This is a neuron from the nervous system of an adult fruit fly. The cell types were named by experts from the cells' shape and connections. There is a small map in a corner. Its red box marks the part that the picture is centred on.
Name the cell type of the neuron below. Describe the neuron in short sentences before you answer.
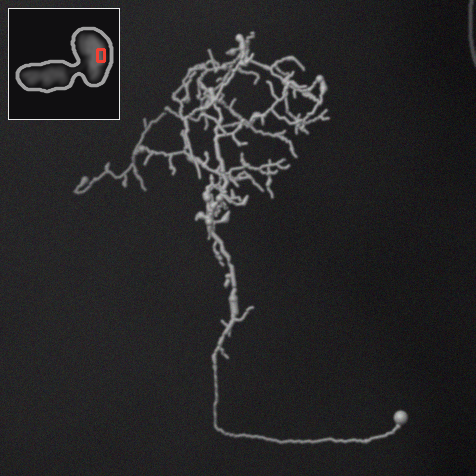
Its cell body lies at the lower right of the picture. The picture shows dozens of branch ends. Its broad class is central-brain intrinsic neuron. Its cell type is CB1705.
